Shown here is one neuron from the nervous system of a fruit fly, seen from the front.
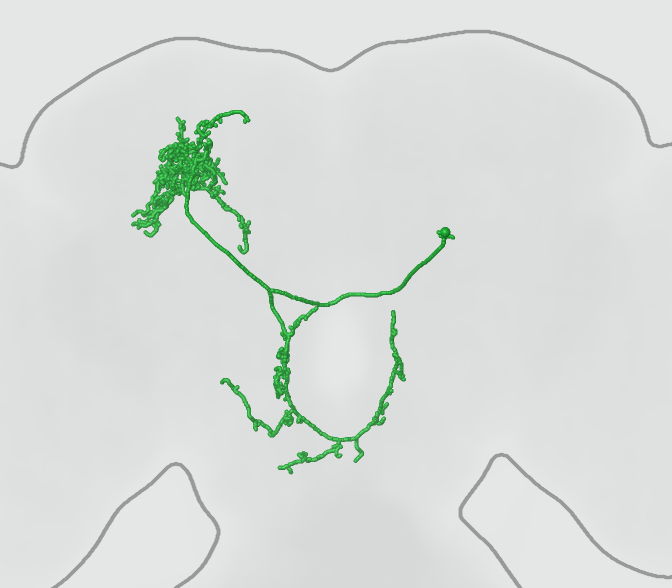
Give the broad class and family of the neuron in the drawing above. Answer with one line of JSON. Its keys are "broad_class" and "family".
{"broad_class": "central-brain intrinsic neuron", "family": "hemilineage CREa1_ventral"}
